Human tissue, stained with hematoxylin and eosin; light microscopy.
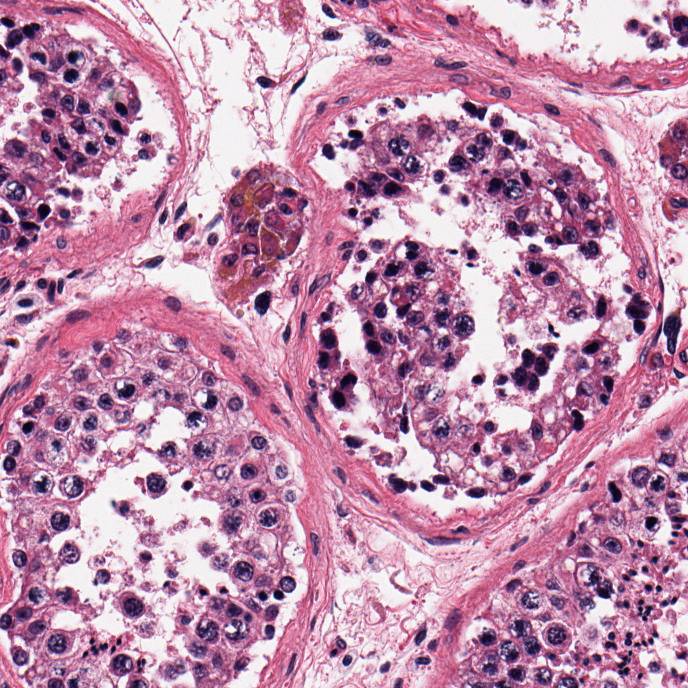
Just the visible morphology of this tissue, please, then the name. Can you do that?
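Large rounded tubules, cut across, fill the field between narrow stromal strips; one lies whole in the upper centre-right. A thick layered pink fibrous wall with flattened spindle-shaped nuclei encloses each. The central tubule shows many small, very dark, condensed nuclei among larger paler ones. In the stroma of the upper left-centre sits a small cluster of polygonal cells with brown-golden granular cytoplasm. This is testis.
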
